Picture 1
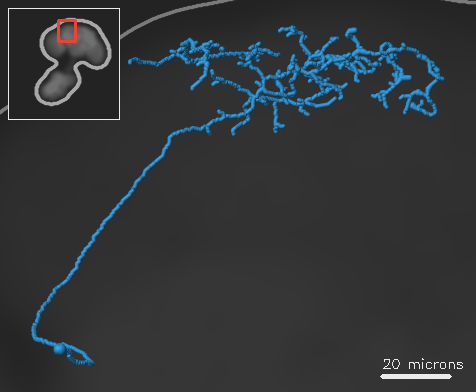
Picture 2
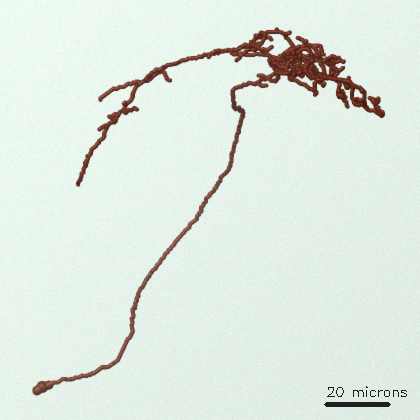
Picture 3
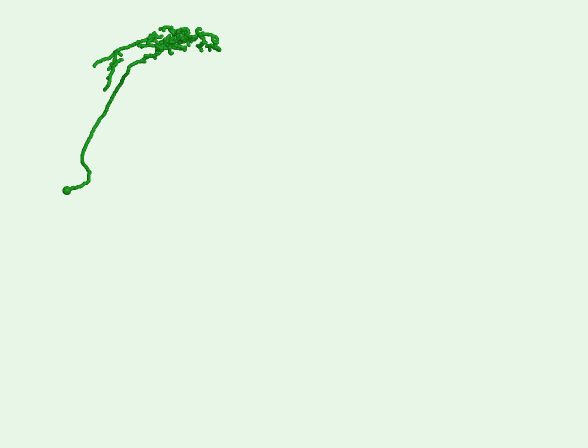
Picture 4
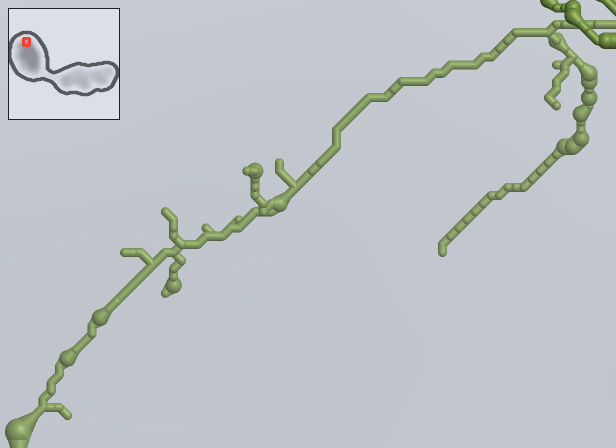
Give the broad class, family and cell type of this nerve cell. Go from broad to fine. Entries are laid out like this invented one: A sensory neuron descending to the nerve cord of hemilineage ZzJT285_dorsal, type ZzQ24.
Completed: A central-brain intrinsic neuron of hemilineage SLPpl3, type CB3084.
